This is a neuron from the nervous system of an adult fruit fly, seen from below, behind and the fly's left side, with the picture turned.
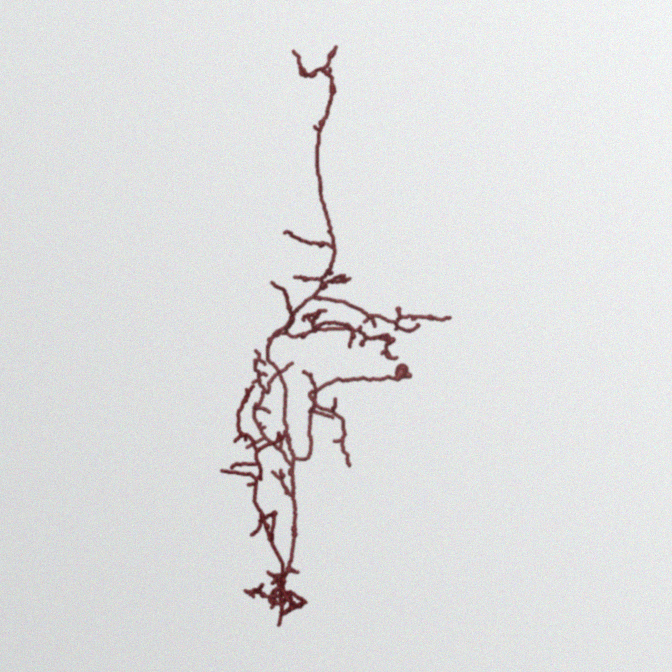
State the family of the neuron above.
hemilineage SMPad1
